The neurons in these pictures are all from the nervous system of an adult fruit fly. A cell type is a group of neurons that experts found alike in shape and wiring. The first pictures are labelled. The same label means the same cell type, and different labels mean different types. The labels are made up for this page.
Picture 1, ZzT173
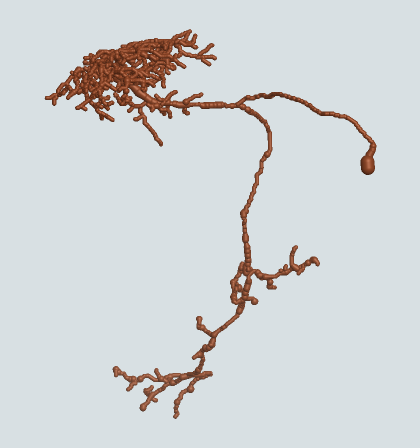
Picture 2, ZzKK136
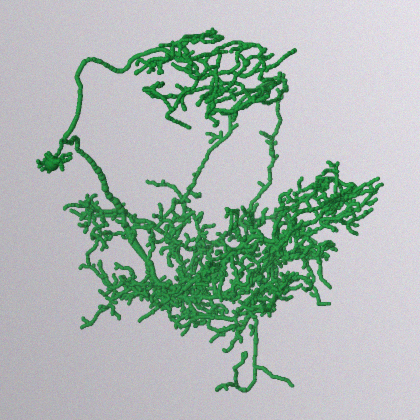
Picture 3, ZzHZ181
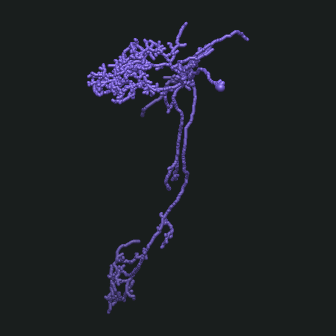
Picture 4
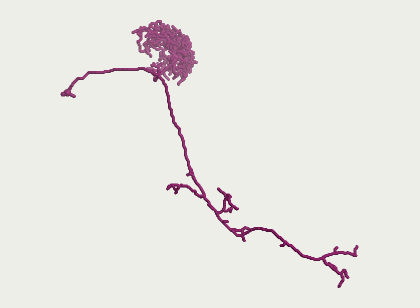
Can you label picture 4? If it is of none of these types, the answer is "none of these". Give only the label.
ZzT173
